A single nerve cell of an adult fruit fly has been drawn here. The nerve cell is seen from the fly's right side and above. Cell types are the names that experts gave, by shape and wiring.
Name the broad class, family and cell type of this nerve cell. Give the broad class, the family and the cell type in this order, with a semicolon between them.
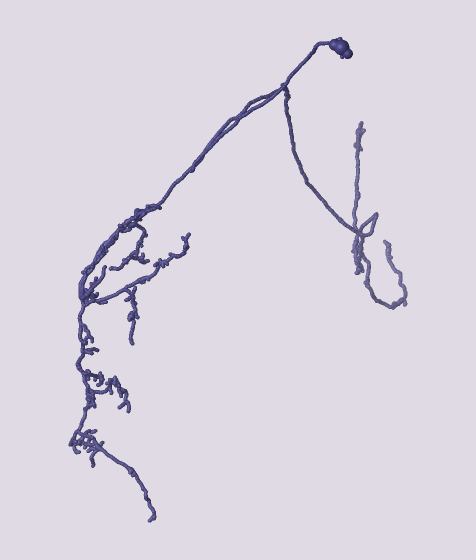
visual projection neuron; LPT; LPT100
